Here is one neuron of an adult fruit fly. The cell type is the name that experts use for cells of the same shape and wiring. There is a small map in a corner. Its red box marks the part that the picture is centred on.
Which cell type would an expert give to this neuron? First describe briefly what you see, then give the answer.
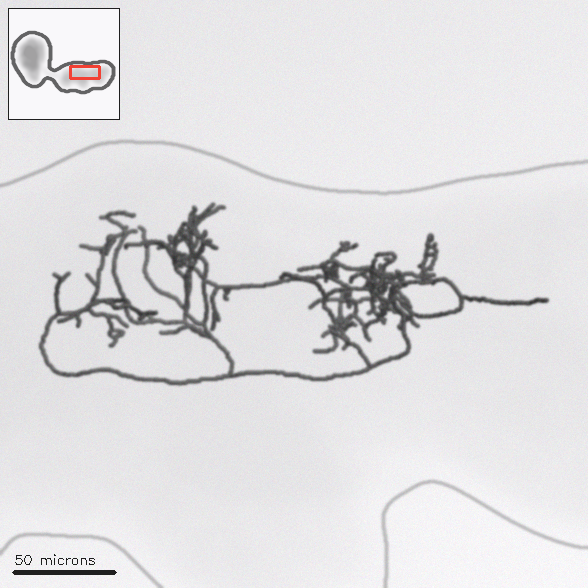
By the scale bar it is about 250 microns wide in this view. Dozens of branch ends can be seen. It is a nerve-cord intrinsic neuron. It is of cell type INXXX146.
